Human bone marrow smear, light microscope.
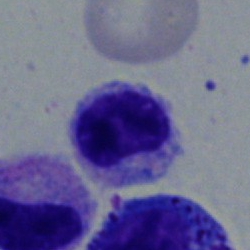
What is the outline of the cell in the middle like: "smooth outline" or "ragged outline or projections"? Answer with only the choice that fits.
Ragged outline or projections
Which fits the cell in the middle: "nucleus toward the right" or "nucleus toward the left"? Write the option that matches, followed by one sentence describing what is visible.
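Nucleus toward the left. The cytoplasm is widest at the lower right of the cell.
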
